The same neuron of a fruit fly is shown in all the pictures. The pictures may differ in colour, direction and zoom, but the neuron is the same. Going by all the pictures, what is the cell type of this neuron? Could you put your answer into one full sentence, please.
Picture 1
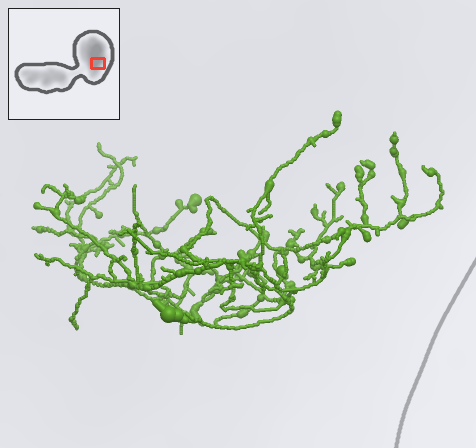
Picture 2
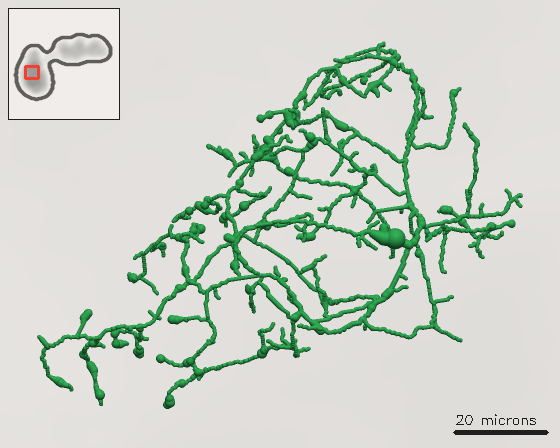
For this neuron, the cell type is SAD117.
